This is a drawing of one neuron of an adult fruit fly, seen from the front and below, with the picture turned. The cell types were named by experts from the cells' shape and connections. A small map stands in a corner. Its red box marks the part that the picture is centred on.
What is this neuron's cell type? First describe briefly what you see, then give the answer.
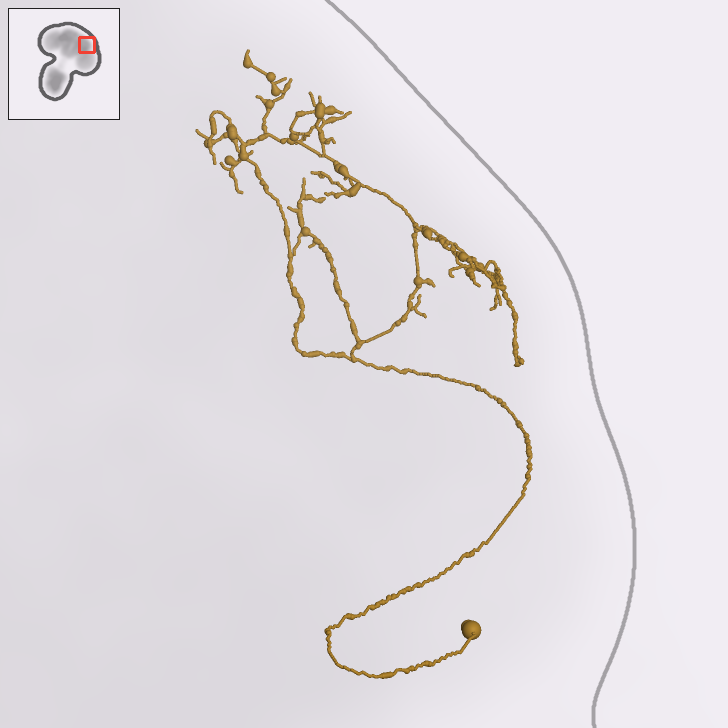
Dozens of branch ends can be seen. As drawn here it is taller than it is wide. This is a central-brain intrinsic neuron. Its cell type is CB4138.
